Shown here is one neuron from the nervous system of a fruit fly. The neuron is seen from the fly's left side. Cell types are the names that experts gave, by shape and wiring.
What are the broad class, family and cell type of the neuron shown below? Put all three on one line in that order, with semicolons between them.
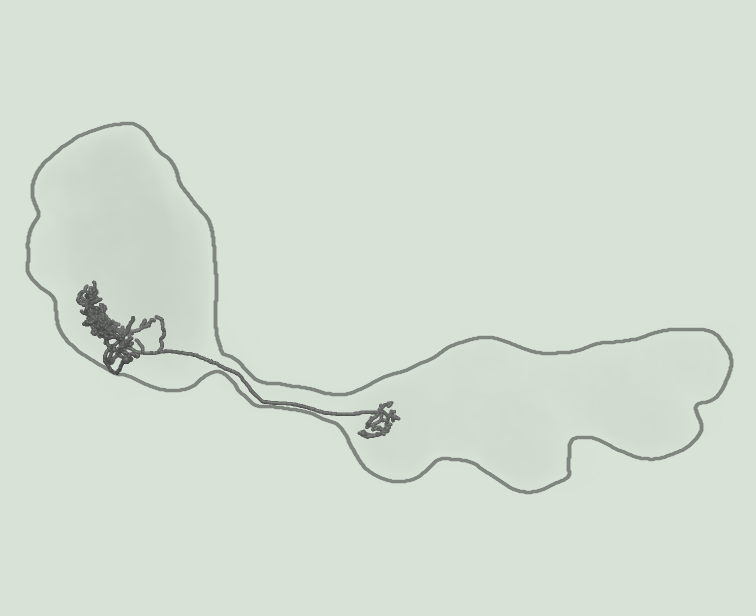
descending neuron; DNge; DNge077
